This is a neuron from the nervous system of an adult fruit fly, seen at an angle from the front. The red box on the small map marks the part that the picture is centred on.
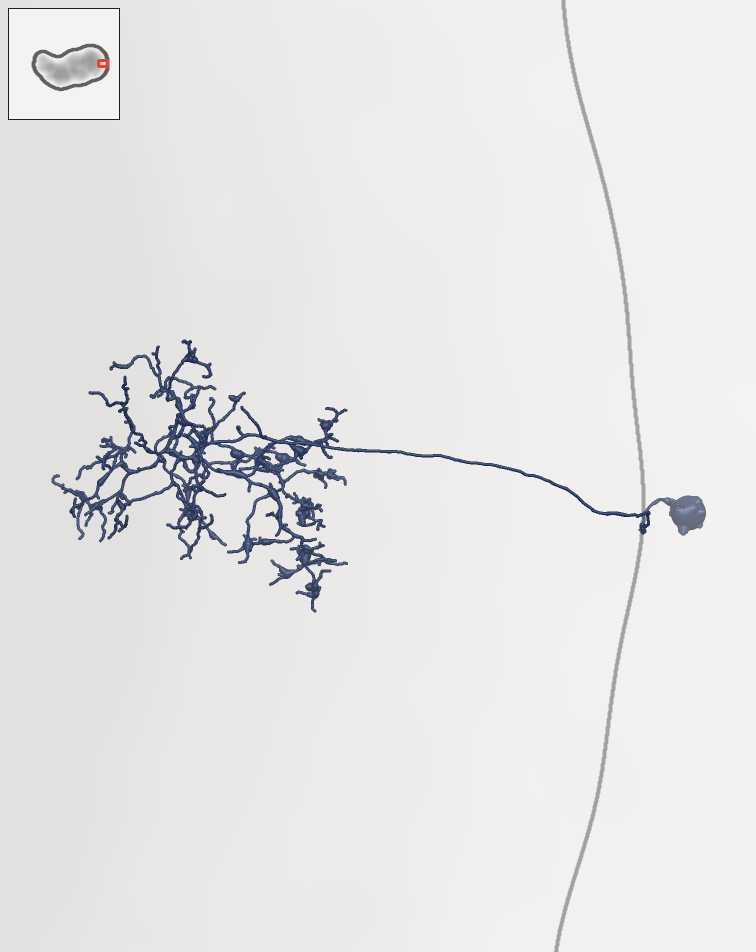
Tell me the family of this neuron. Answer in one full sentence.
This neuron is grouped into family Mi.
